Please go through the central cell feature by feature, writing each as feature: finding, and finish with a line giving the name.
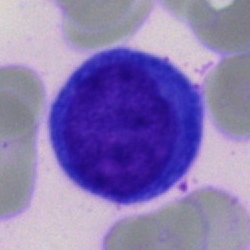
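Outline: round and smooth
Chromatin: finely granular, not coarsely clumped
Rim: thin band of cytoplasm around the nucleus
Colour: cytoplasm deep blue
Identity: proerythroblast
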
